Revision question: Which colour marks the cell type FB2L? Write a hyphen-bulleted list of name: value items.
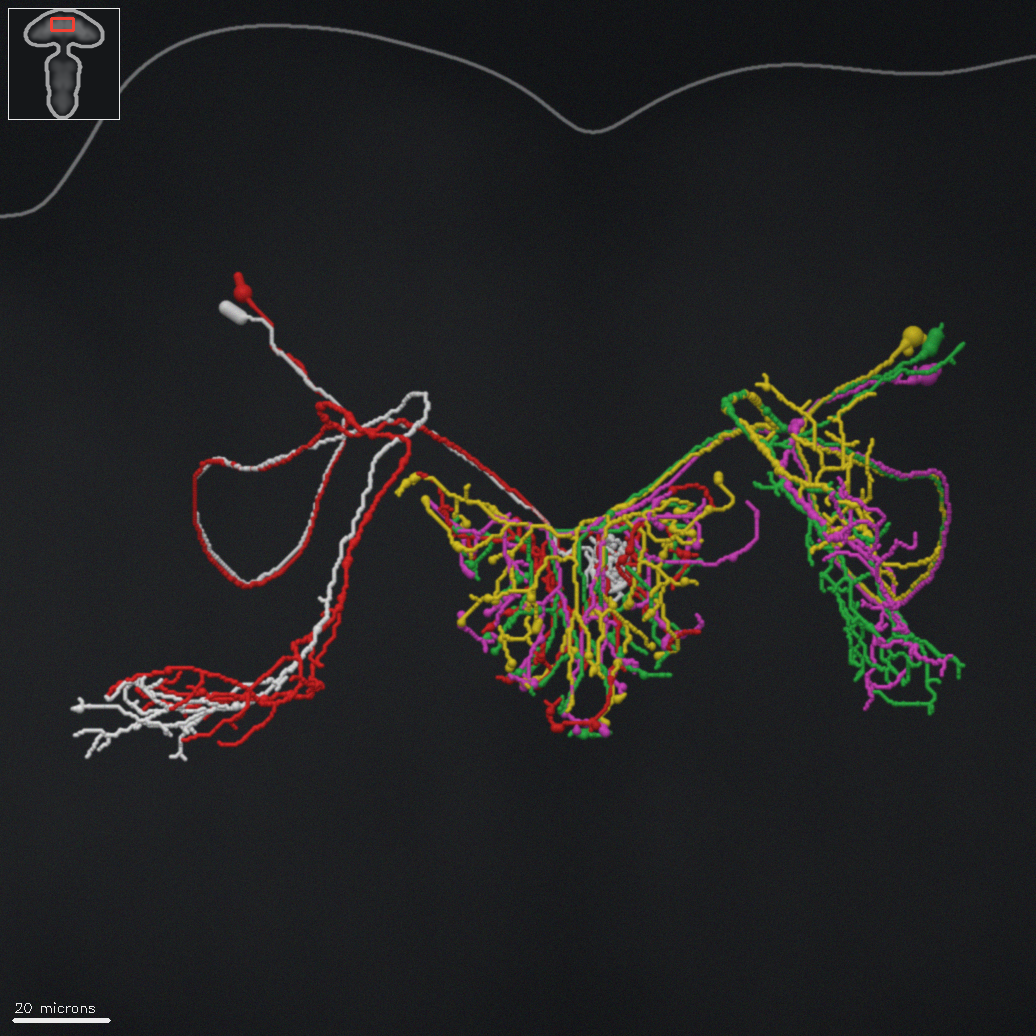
- colour: yellow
